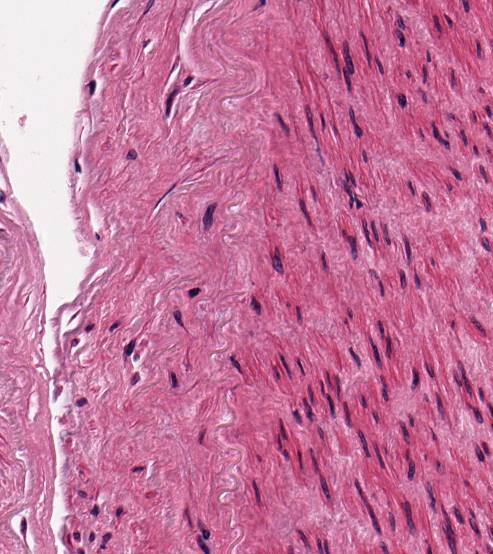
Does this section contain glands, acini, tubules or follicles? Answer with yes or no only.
No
